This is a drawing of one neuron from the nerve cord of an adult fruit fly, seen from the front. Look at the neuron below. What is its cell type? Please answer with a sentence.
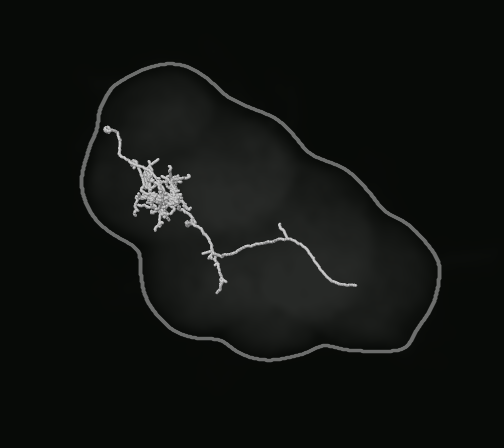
The cell type is AN04B023.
